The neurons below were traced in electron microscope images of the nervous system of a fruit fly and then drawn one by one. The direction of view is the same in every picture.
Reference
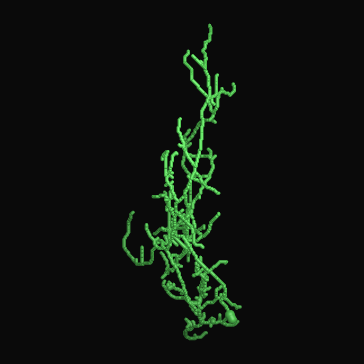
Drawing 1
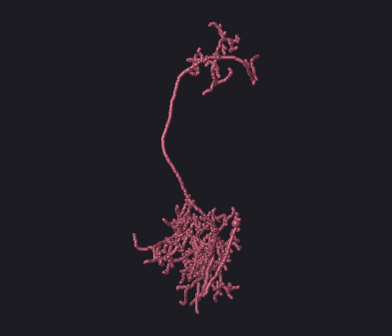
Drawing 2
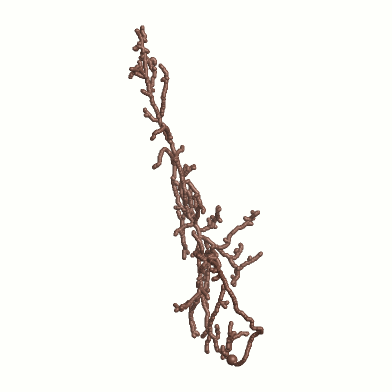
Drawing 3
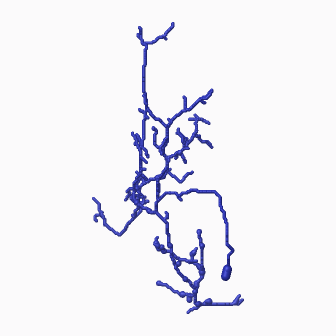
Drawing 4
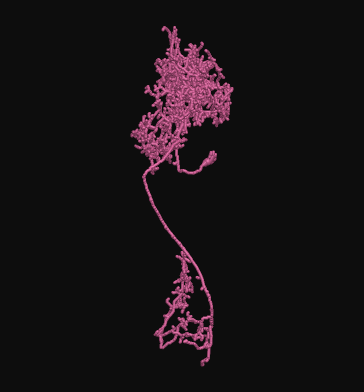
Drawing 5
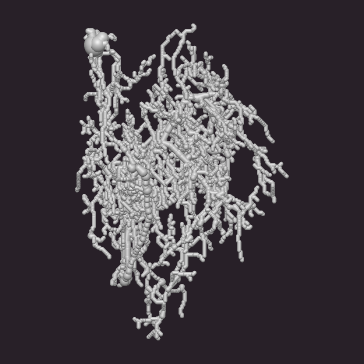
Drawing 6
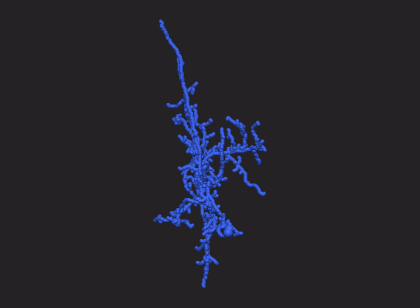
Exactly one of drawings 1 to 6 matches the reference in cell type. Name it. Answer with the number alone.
3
